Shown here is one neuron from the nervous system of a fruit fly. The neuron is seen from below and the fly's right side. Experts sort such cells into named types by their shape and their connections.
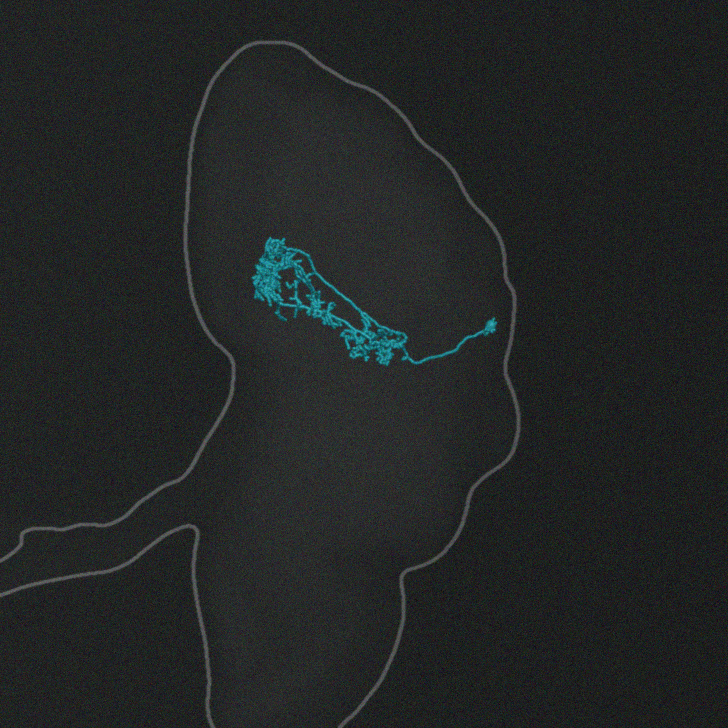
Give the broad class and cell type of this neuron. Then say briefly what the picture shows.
Its broad class is central-brain intrinsic neuron. Its cell type is PS098. It is in the brain and does not reach the nerve cord. In this view it is wider than it is tall.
